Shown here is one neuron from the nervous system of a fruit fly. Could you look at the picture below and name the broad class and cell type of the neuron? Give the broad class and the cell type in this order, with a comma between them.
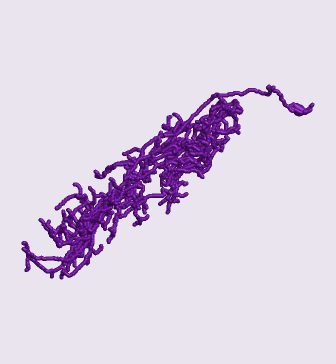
central-brain intrinsic neuron, GNG077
